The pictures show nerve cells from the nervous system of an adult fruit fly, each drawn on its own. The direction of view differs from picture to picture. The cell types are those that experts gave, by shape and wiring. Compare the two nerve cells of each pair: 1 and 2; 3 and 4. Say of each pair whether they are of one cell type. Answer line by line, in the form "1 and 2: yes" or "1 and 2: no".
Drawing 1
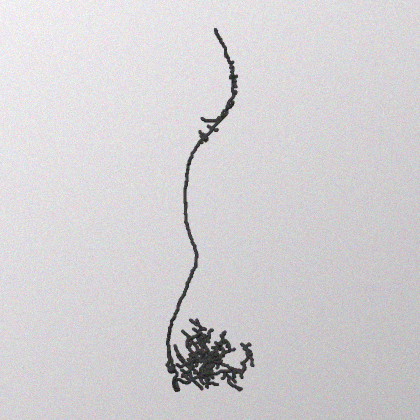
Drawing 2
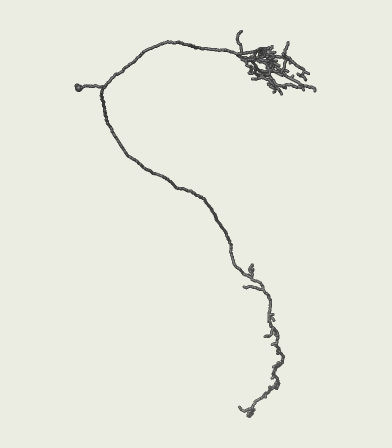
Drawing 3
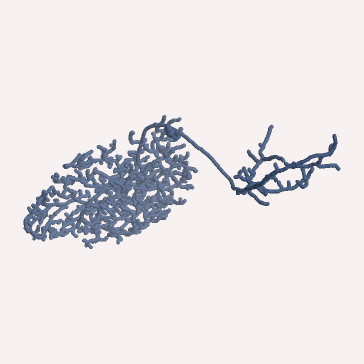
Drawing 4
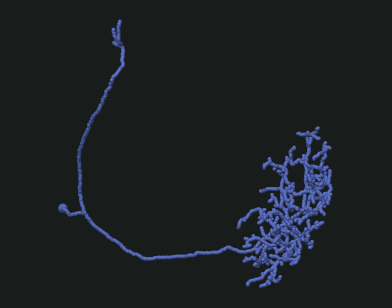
1 and 2: yes
3 and 4: no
